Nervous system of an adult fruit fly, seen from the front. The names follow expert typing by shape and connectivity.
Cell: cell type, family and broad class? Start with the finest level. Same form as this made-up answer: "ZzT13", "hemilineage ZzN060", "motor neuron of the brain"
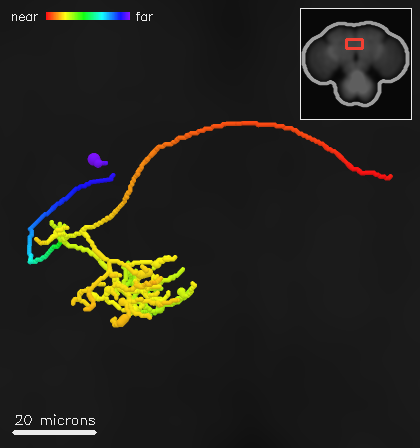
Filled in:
"FC1B", "class CX", "central-brain intrinsic neuron"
